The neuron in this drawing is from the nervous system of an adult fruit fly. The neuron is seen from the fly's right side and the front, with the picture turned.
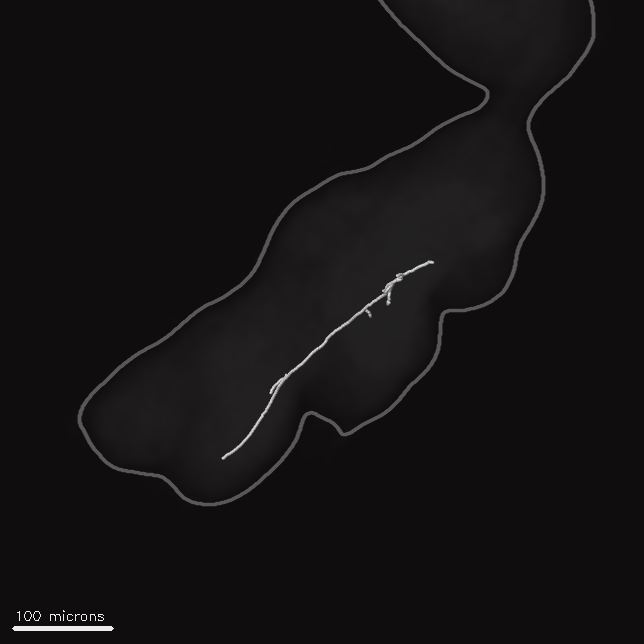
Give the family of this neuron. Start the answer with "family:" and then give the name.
family: class mechanosensory proprioceptive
